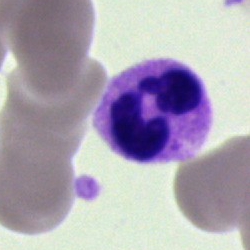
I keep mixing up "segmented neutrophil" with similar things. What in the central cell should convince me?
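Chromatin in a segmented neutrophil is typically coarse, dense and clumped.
Here I see it dark purple and densely clumped, so that fits.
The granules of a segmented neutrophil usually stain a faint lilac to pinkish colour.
The granules in this cytoplasm are fine and faint, which agrees at least in their faintness. Beyond that, I simply note a smooth, roughly round outline and a nucleus divided into several lobes rather than forming one mass.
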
